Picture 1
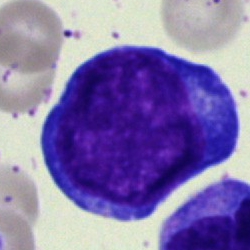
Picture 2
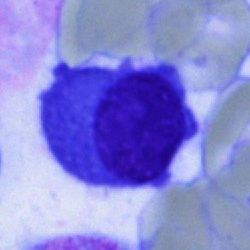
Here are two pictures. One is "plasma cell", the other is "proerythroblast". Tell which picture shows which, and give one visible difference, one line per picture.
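In picture 1 we see a proerythroblast: The nucleus fills most of the cell.
In picture 2 we see a plasma cell: The cytoplasm is deep blue and forms a broad band mainly on the left side of the nucleus.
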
